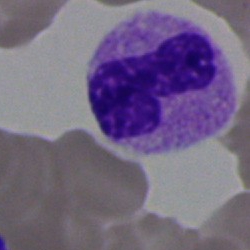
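Band neutrophil in the middle of a stained bone marrow smear. Its outline is round and smooth. The nucleus runs diagonally from the lower left to the upper right of the cell, and no nucleoli are visible in it. Fine, faint purple granules are scattered evenly through the cytoplasm.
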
